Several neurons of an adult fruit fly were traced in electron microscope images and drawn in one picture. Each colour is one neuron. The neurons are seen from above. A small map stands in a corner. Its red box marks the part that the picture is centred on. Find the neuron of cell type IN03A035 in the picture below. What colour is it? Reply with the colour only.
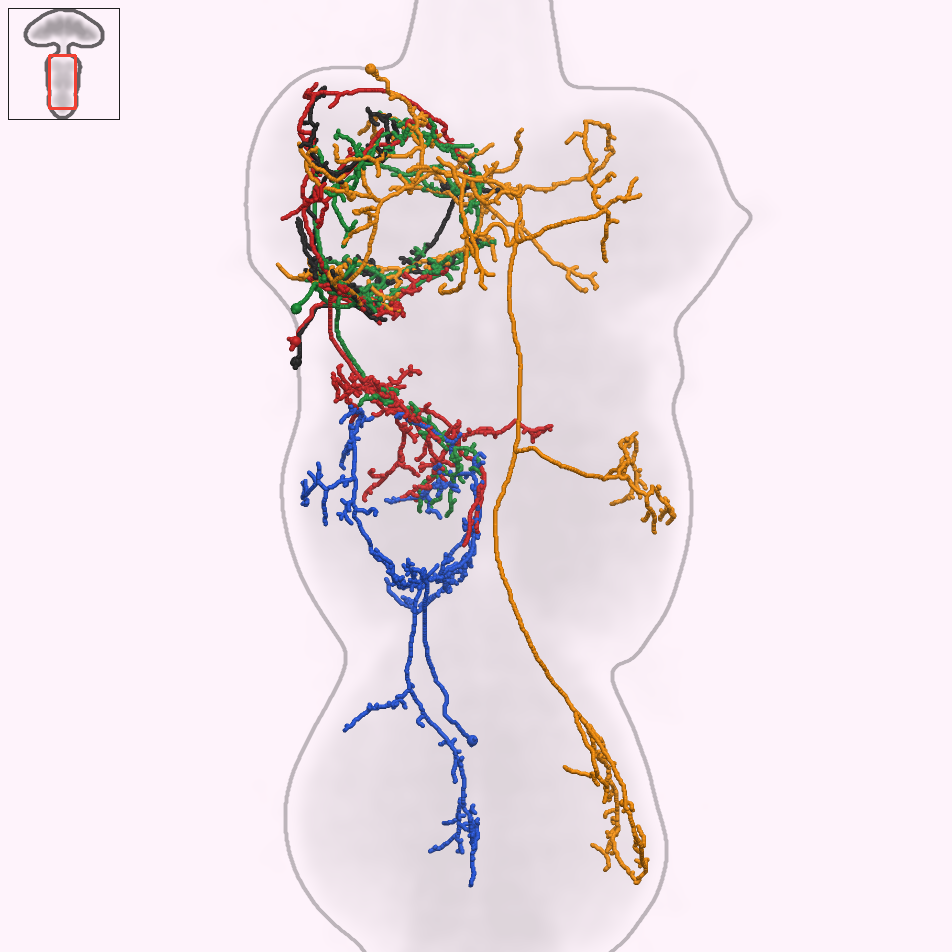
green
